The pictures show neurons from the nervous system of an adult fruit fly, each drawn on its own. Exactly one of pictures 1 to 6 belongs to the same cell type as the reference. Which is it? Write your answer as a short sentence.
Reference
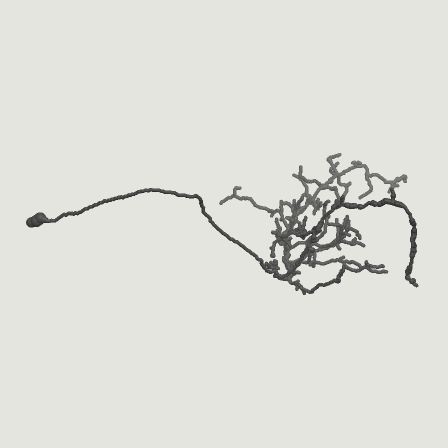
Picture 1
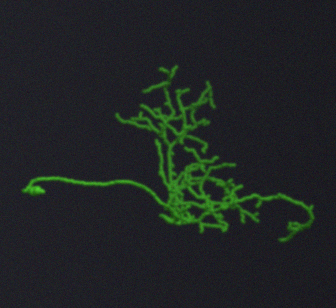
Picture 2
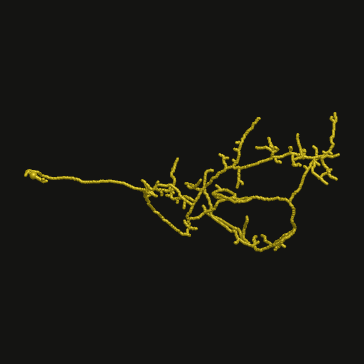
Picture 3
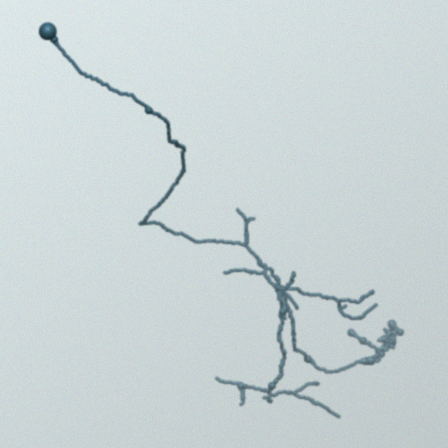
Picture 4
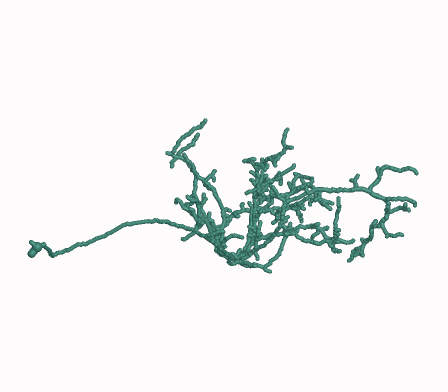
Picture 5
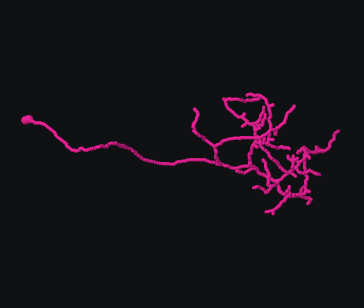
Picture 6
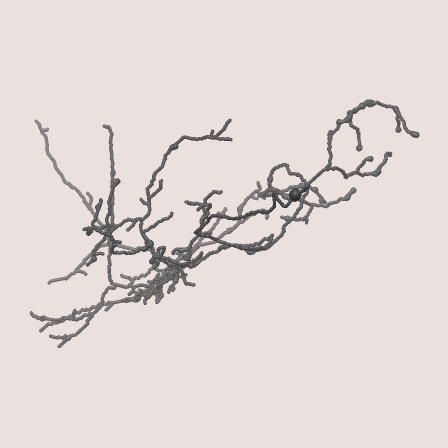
The neuron in picture 4 is of the same cell type.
